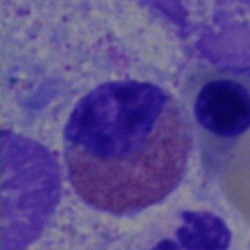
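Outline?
Roughly round.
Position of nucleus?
Upper half of the cell.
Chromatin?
Dark purple and clumped, with paler patches.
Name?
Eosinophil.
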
